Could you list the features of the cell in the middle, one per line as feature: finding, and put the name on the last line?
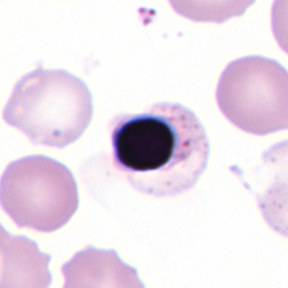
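Nucleus: almost uniform, very dark purple
Cytoplasm width: much greater right of the nucleus than left
Cytoplasm colour: pale pinkish-grey
Dots: fine, purple, scattered through the cytoplasm
Name: normoblast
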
